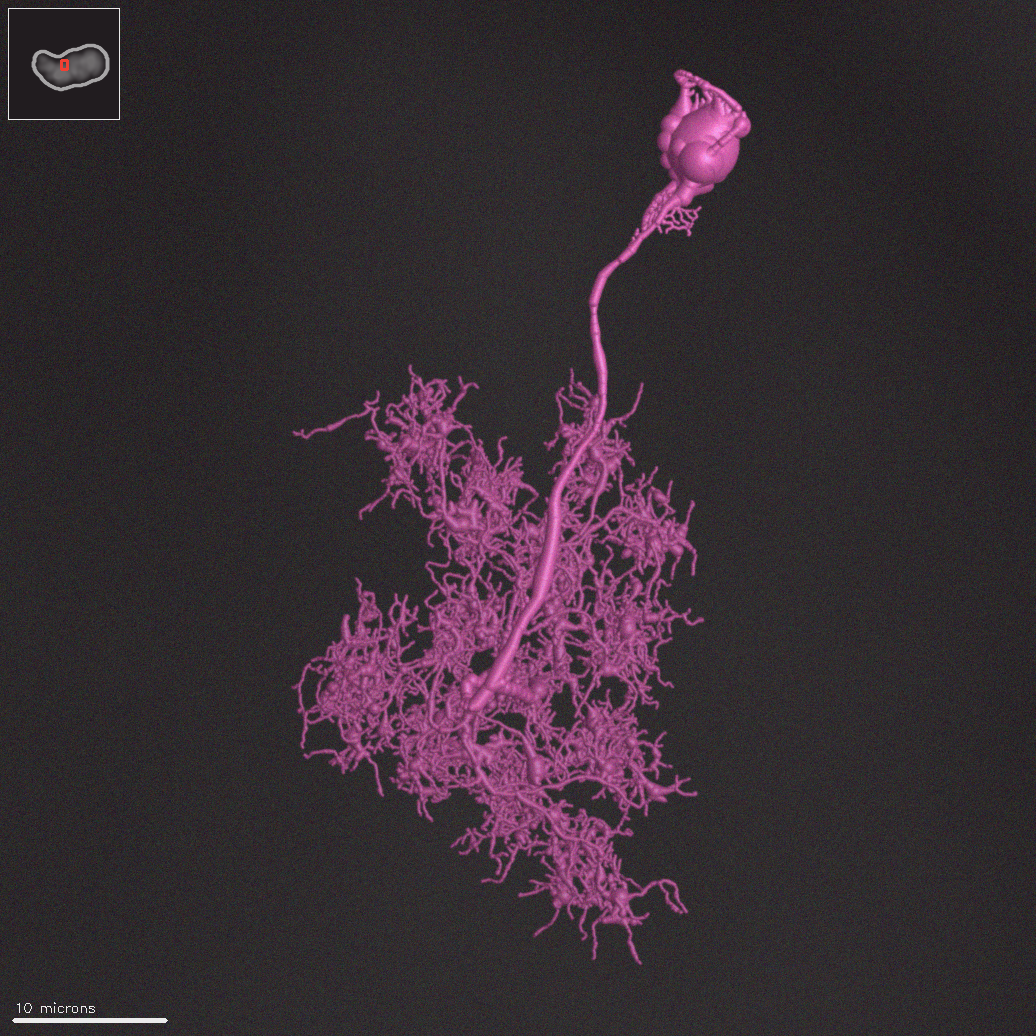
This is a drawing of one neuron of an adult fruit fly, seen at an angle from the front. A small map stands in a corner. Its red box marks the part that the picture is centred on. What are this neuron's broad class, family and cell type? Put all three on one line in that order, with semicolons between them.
optic-lobe intrinsic neuron; Pm; Pm4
